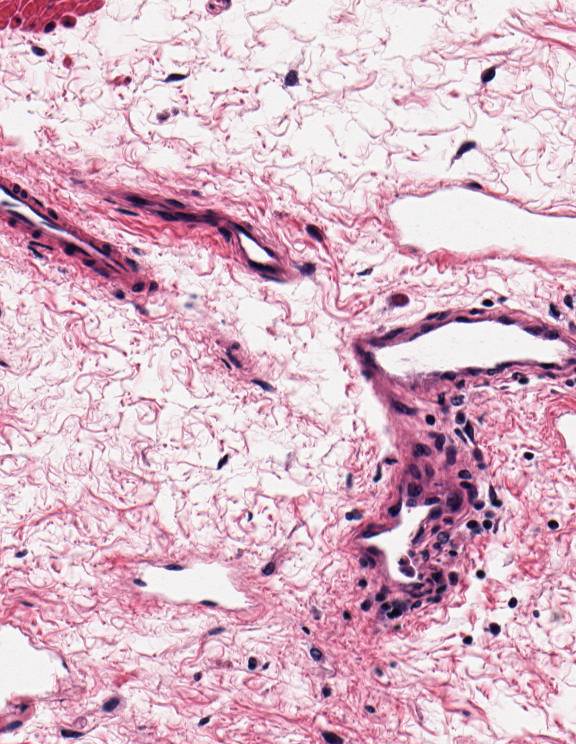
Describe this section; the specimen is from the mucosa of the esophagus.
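Mostly loose, pale connective tissue: wavy pink collagen, much clear space, sparse small spindle or oval nuclei. A narrow thin-walled vessel, diagonal across the upper left, walled by elongated dark nuclei. Just right of and below centre, small round dark nuclei densely ring a small lumen.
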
